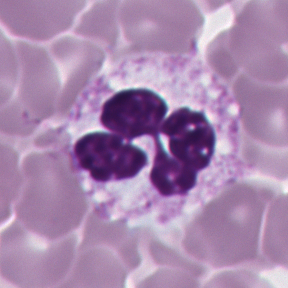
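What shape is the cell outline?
Roughly round.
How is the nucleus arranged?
It is split into separate lobes linked by thin strands.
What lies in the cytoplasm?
Fine, small pinkish-violet granules.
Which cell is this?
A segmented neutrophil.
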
